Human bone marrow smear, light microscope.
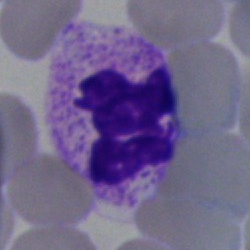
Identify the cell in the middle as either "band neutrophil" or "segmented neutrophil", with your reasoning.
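The cell is a segmented neutrophil, not a band neutrophil. Deciding point, the nucleus: irregular and divided into several lobes.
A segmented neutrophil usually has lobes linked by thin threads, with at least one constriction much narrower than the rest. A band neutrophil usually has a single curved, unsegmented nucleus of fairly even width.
Also noted: nucleus toward the right with wider cytoplasm on the left; chromatin dense, dark purple, clumped; cytoplasm abundant, pale pinkish-lilac.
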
